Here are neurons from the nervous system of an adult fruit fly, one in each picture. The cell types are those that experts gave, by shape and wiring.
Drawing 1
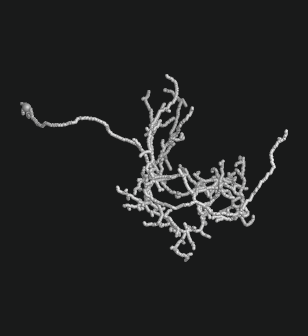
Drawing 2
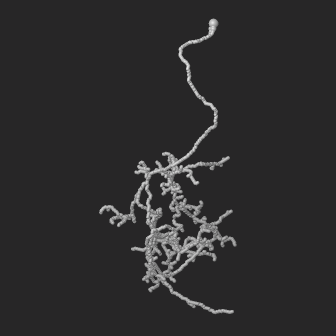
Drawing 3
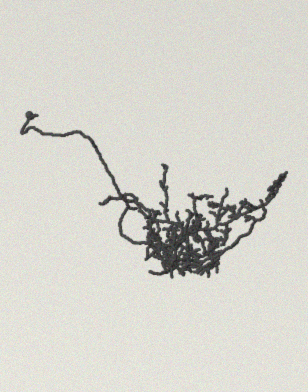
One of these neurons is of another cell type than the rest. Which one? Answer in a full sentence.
The neuron in drawing 3 is of another cell type than the rest.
